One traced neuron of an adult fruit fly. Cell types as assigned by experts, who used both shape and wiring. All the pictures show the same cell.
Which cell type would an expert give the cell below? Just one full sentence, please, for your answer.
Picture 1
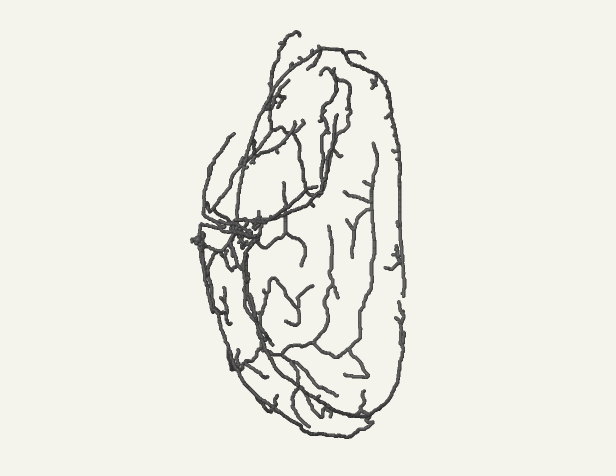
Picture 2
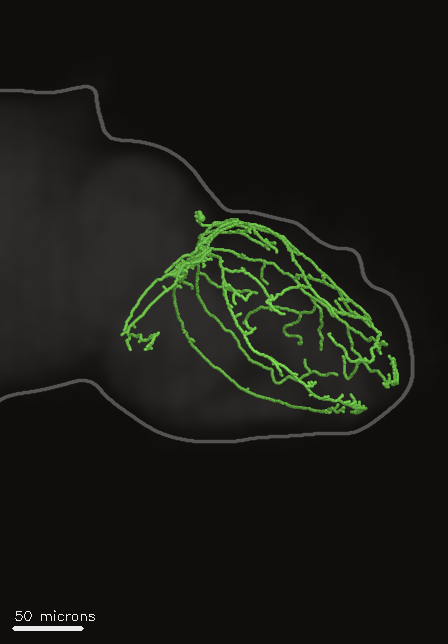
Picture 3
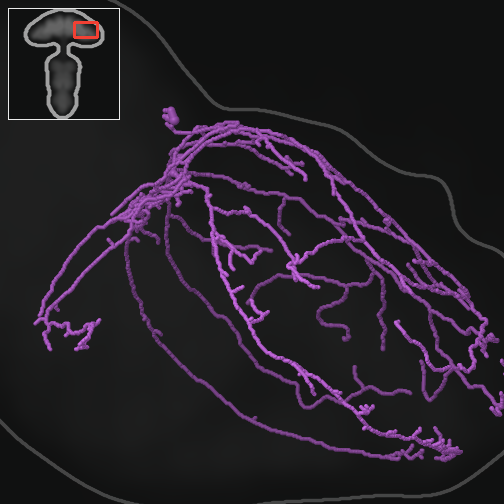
Included in the cell type aMe4 is this neuron.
